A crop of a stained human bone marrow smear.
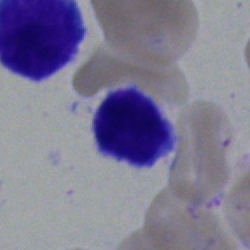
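Lymphocyte: a roughly round cell with a slightly irregular, fuzzy border, stained deep violet-blue throughout. Hardly any separate cytoplasm is visible around the dark-staining mass. Staining is dense and dark, and no open, pale chromatin pattern can be seen.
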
